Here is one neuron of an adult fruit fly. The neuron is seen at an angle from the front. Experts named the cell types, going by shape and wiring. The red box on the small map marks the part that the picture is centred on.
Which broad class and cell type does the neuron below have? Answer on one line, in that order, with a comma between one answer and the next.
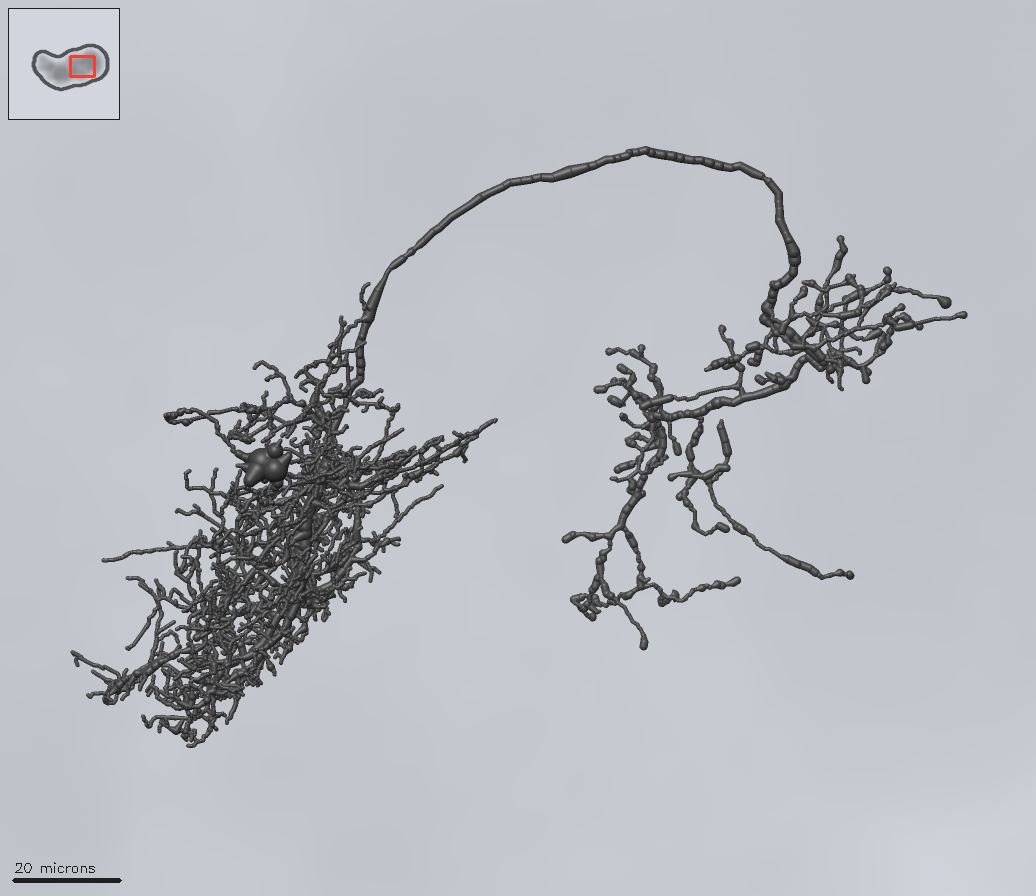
central-brain intrinsic neuron, LAL073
